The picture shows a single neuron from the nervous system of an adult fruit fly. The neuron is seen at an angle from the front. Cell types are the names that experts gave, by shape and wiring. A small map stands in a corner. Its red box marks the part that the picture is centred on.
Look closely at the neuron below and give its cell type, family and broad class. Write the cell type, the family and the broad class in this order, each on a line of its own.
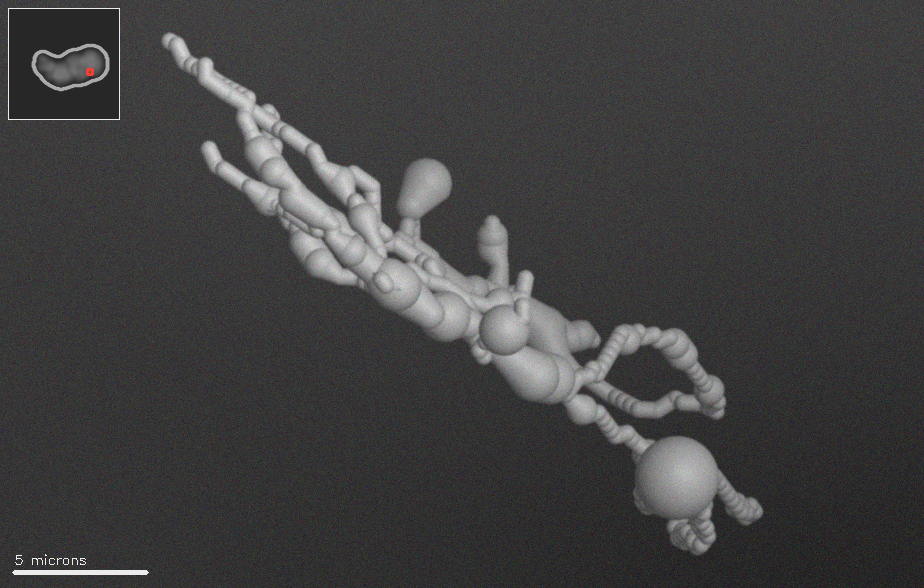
T5b
T
optic-lobe intrinsic neuron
